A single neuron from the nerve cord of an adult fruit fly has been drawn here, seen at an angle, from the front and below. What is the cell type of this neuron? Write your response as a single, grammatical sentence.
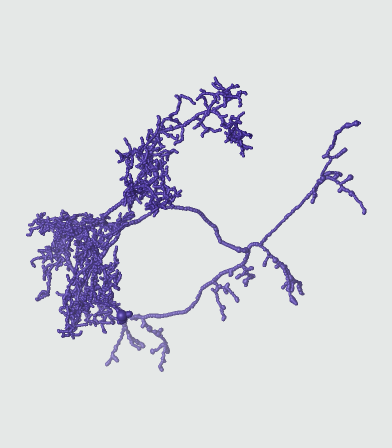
The cell type IN07B008 includes this neuron.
